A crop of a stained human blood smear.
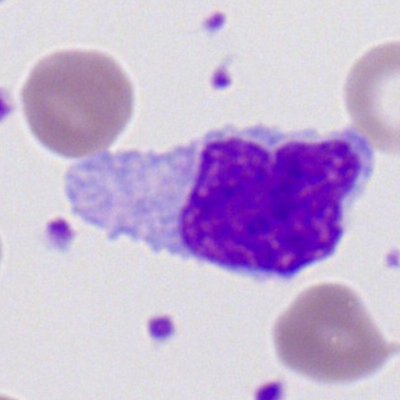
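Monocyte, seen in the middle of this smear. Its nucleus lies at the right-hand end of the cell, and a notch dips into it from the upper edge. Look closely: the cytoplasm is finely speckled throughout, and its edge is slightly frayed rather than smooth.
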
